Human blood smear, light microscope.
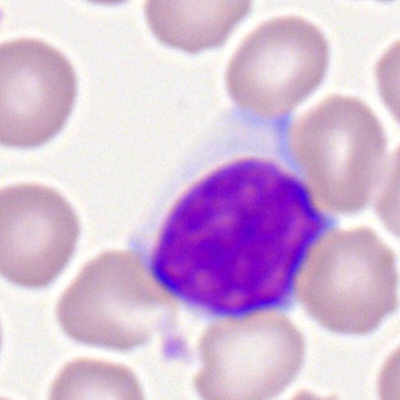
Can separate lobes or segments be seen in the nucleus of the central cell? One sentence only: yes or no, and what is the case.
No, one compact round, oval or kidney-shaped mass makes up the nucleus of this cell.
